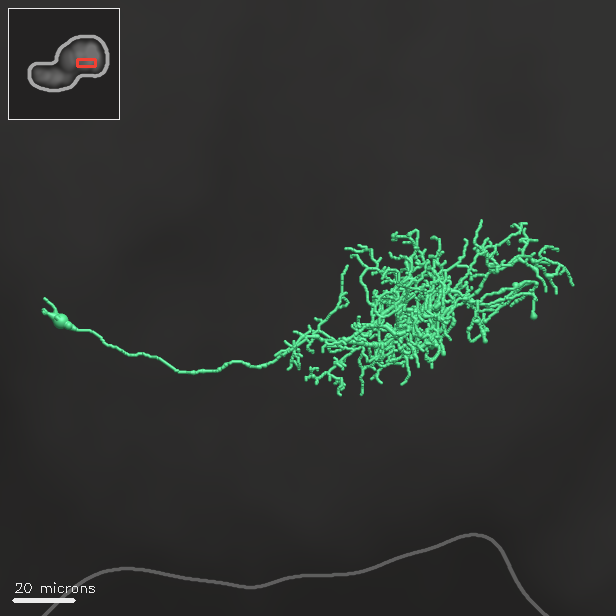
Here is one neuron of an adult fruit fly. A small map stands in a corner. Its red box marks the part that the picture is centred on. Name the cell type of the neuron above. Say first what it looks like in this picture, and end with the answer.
The cell body can be seen on the left of the picture. From left to right in the picture it spans about 180 microns. Dozens of branch ends can be seen. It is a central-brain intrinsic neuron. Its cell type is GNG058.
